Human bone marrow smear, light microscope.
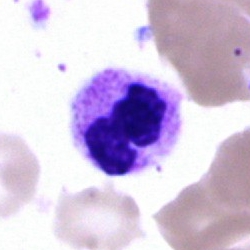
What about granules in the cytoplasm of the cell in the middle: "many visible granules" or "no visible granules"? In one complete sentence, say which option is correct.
The cytoplasm of this cell holds many visible granules.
